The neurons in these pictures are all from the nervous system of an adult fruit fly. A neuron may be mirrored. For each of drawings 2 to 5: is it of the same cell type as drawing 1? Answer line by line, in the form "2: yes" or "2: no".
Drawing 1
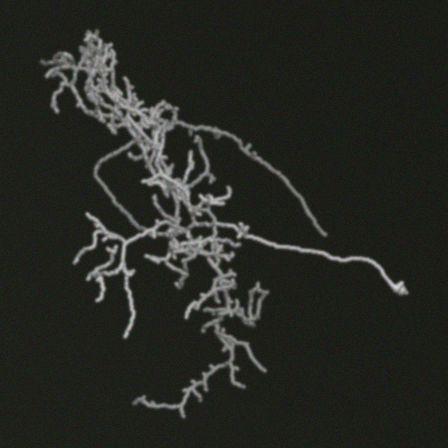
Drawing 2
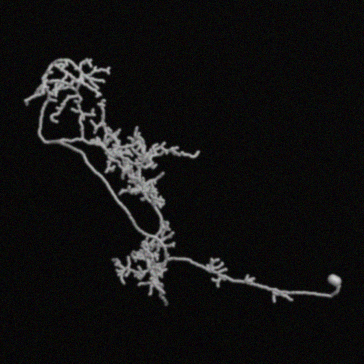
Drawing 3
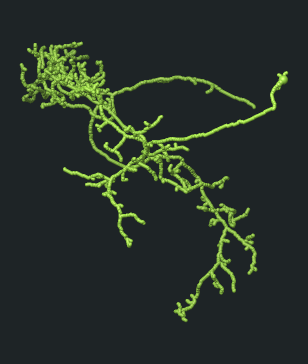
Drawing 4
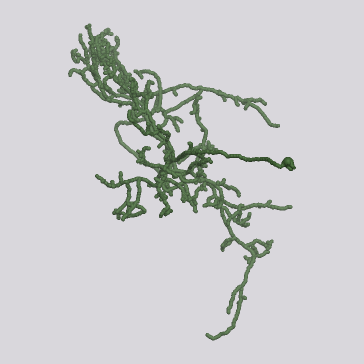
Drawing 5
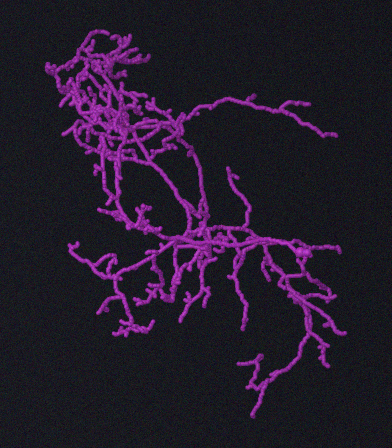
2: no
3: yes
4: yes
5: yes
